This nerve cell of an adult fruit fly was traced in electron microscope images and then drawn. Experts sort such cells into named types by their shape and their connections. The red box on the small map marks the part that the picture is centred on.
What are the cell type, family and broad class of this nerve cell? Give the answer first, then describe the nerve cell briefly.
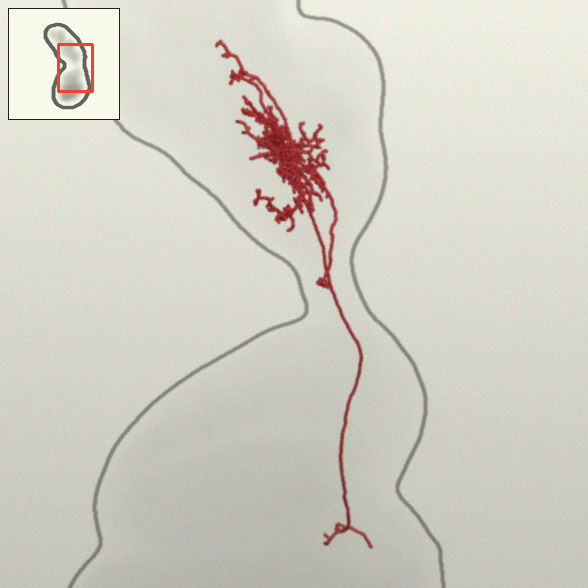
It is of cell type AN08B043. The family is hemilineage 08B. It is an ascending neuron. The cell body can be seen in the middle of the picture. As drawn here it is more than twice as tall as it is wide.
